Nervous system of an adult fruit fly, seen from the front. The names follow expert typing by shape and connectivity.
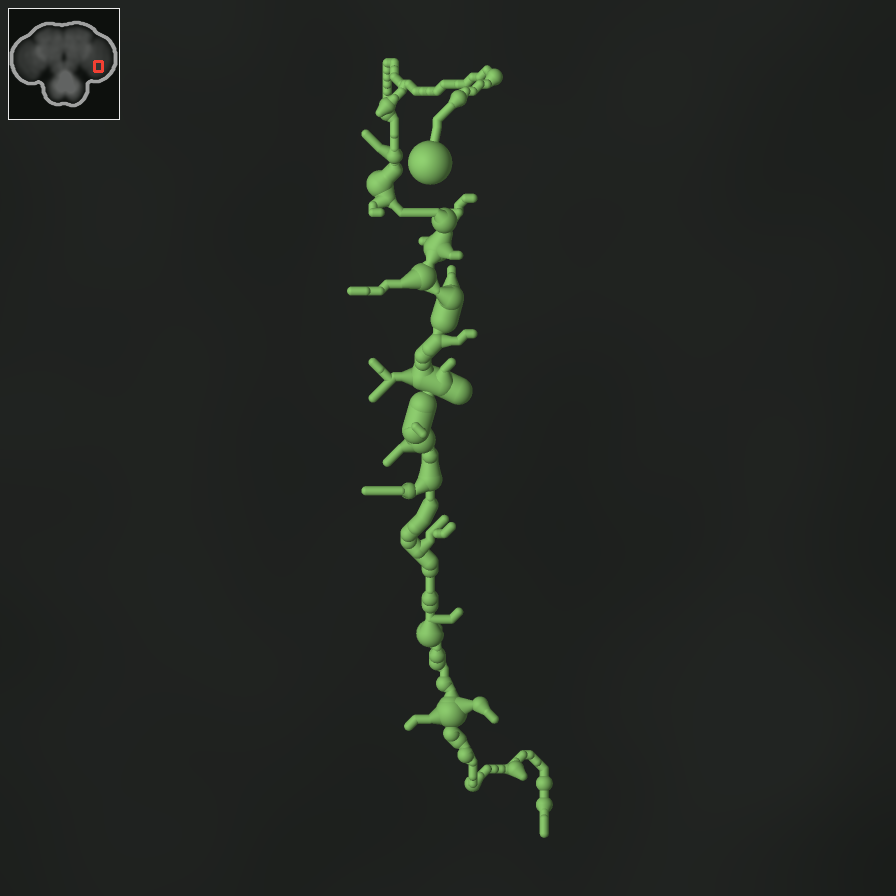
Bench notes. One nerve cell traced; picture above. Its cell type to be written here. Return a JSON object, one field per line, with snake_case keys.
{
 "cell_type": "Dm3a"
}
